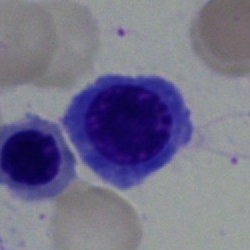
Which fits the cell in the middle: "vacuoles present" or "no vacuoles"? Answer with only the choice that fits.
No vacuoles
